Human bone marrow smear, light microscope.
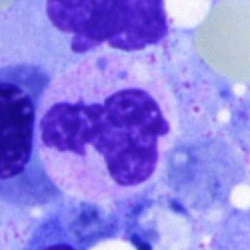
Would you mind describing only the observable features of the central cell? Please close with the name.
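Round outline on this one. The nucleus is stretched from left to right across the cell, with an irregular outline and several indentations. No nucleoli show in it. So you've got a segmented neutrophil.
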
